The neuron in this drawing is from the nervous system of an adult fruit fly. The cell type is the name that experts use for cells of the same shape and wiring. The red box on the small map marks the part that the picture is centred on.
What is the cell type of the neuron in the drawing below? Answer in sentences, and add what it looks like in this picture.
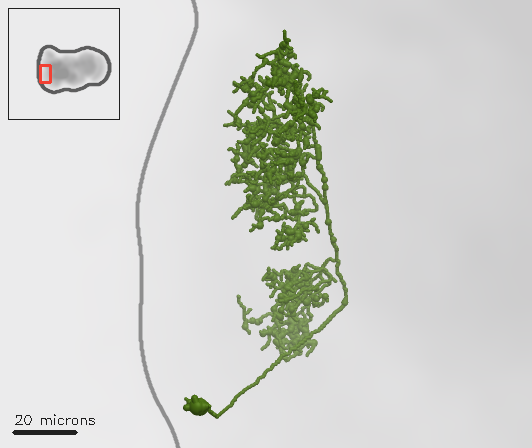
Its cell type is Pm3. This is an optic-lobe intrinsic neuron. From top to bottom in the picture it spans about 130 microns. The picture shows dozens of branch ends.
